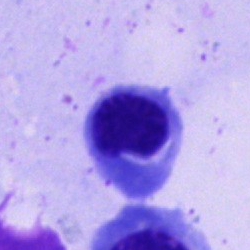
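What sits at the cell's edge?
A small pointed projection, sticking out at the upper right.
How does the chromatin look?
Dark purple and coarsely clumped, with a pale crescent-shaped zone along the lower edge of the nucleus.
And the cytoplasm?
Blue, widest below the nucleus.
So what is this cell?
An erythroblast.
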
